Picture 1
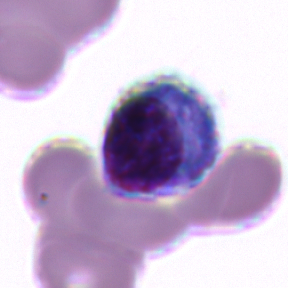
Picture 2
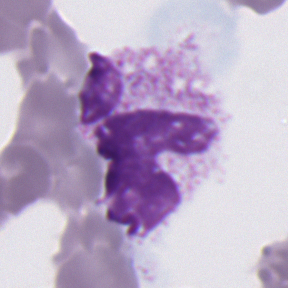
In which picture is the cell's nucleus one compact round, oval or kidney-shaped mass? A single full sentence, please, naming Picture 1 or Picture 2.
In Picture 1, the nucleus of the cell is one compact round, oval or kidney-shaped mass.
